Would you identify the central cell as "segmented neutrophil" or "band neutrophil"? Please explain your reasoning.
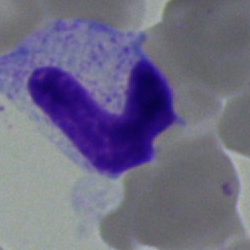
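Band neutrophil.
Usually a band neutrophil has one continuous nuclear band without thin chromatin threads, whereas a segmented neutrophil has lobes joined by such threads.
Nucleus: a V along the lower cell, most cytoplasm above it between the arms. Chromatin dense, deep purple; cytoplasm plentiful, pale lilac-grey, with fine scattered violet granules.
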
